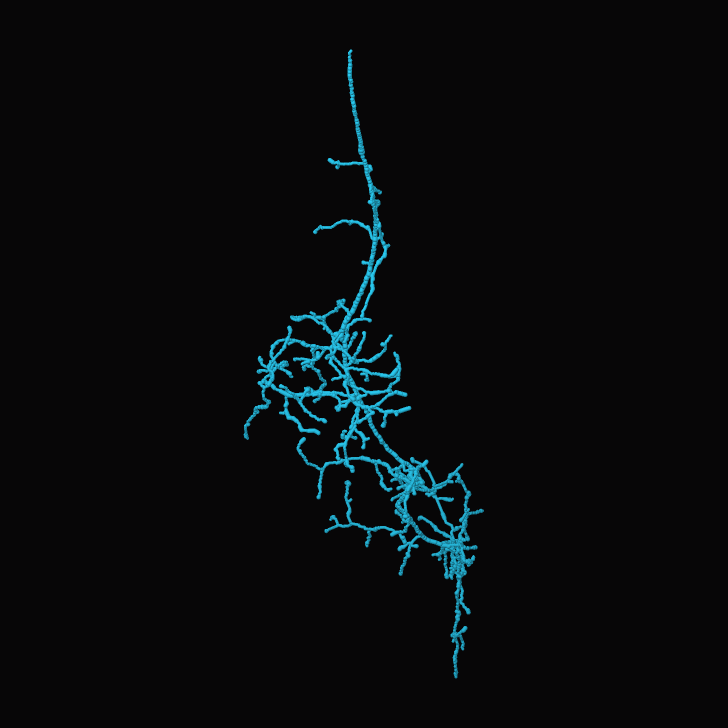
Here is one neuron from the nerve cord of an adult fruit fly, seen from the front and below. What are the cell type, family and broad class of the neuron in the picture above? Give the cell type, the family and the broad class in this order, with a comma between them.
DNpe056, DNpe, descending neuron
